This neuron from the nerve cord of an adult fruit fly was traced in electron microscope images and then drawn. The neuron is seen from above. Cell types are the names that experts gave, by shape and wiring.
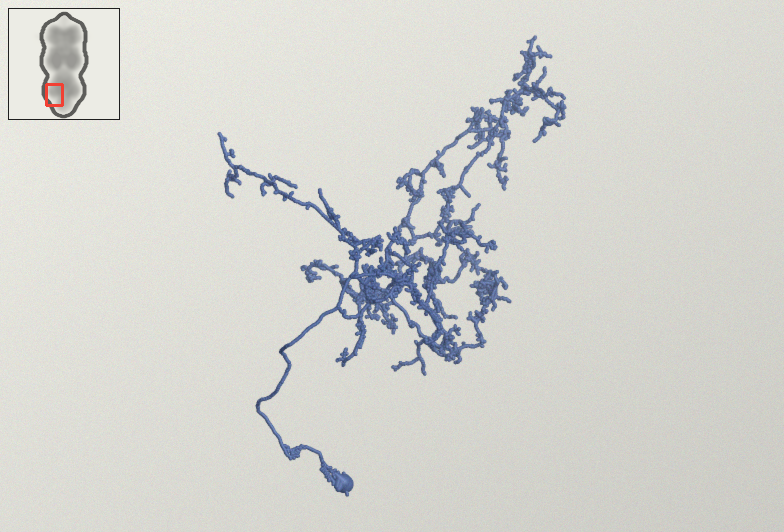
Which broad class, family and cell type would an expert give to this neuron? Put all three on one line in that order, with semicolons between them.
nerve-cord intrinsic neuron; hemilineage 19A; IN19A074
